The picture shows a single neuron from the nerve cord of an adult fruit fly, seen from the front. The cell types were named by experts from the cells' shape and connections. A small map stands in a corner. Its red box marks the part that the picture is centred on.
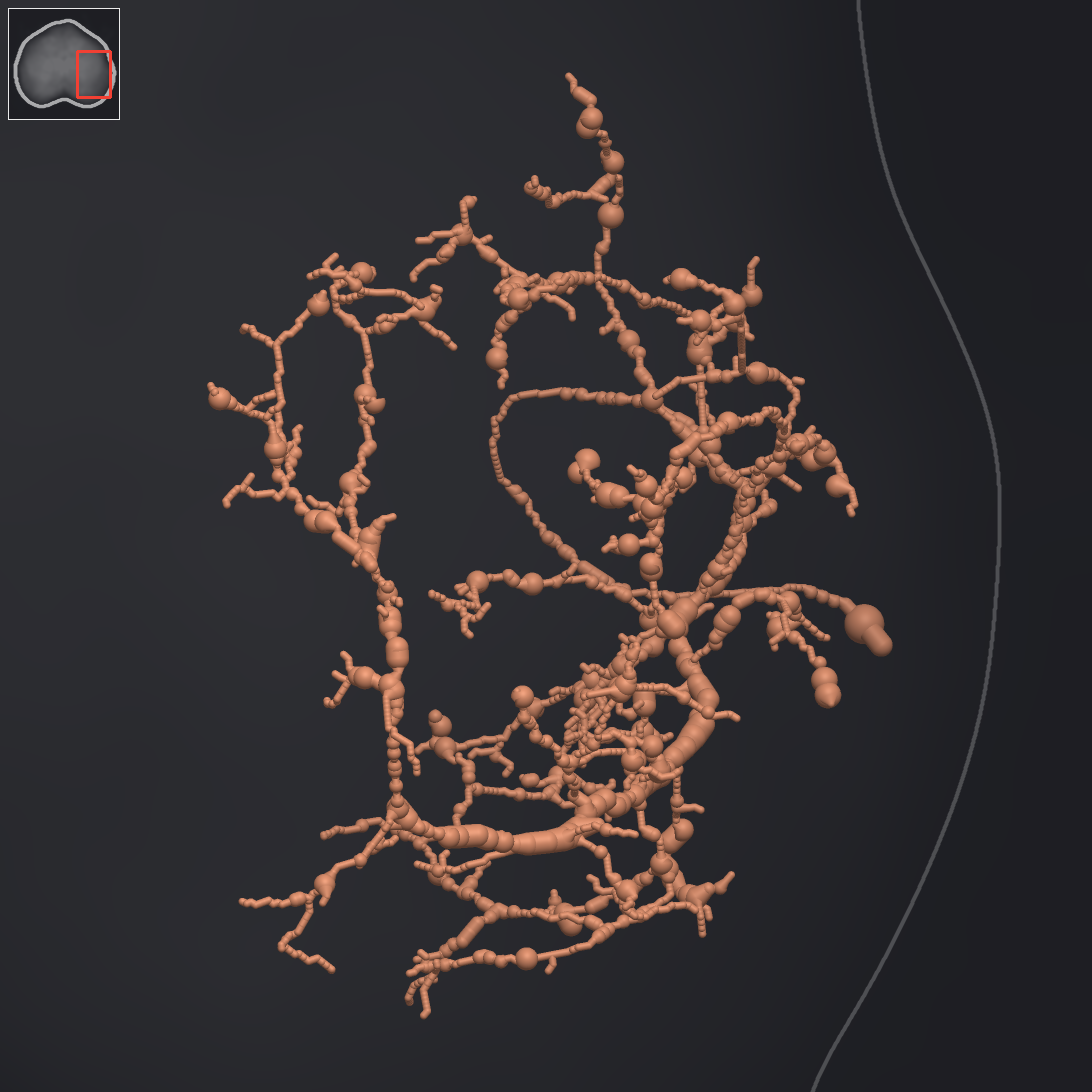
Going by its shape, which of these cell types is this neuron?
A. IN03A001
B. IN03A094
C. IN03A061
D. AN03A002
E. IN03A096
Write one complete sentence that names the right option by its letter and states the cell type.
The neuron is typed IN03A061, per option C.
